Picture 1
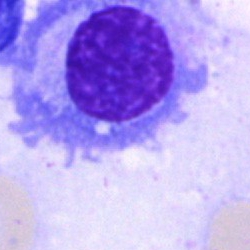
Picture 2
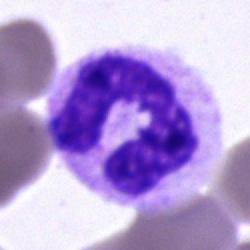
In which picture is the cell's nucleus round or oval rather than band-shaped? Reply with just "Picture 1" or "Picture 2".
Picture 1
